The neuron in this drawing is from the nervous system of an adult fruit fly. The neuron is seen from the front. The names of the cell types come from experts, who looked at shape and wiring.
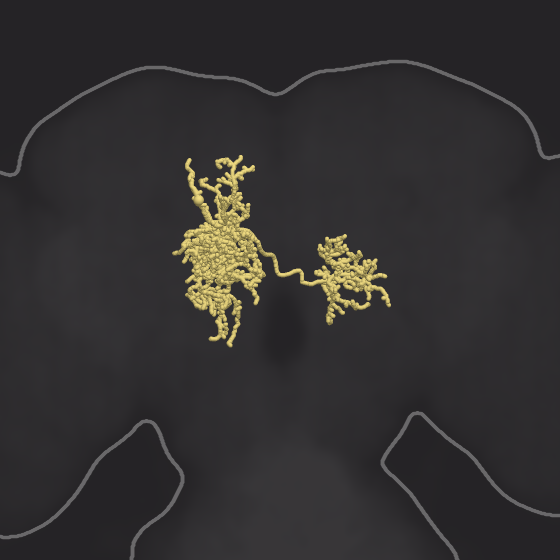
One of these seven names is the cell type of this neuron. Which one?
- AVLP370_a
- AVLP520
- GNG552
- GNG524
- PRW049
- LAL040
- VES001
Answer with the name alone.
LAL040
